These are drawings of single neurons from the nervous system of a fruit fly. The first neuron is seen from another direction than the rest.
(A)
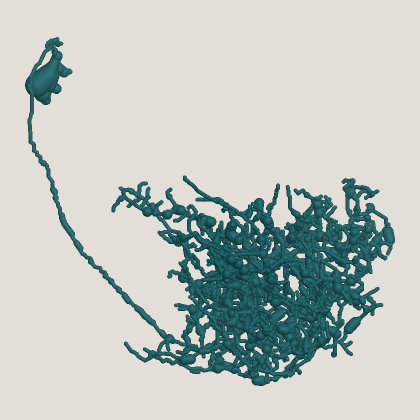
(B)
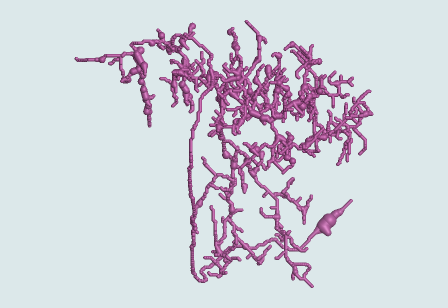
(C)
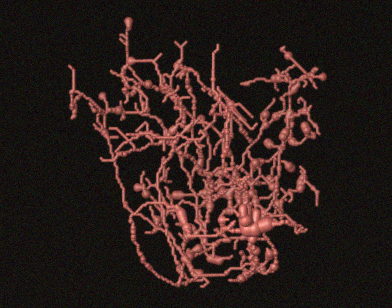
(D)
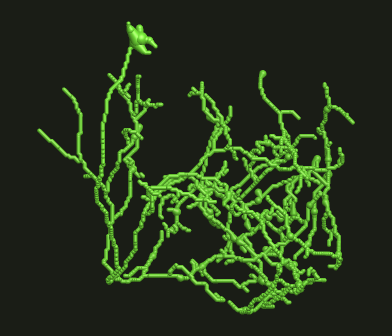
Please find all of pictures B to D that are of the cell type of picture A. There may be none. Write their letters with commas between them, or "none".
B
